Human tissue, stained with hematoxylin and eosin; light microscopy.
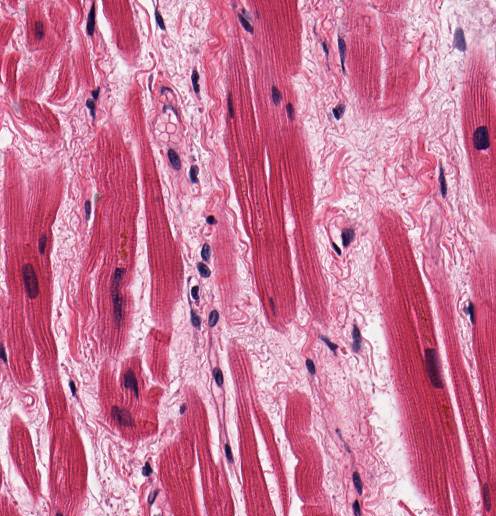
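Atrial appendage of the heart. Orientation: elongated eosinophilic muscle fibres run mostly top to bottom, slightly oblique. Striation: fine cross-striations along their length. Shape: some fibres branch and taper rather than forming uniform parallel cylinders. Pigment: small golden-brown granules within some fibres, as at left-centre.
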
